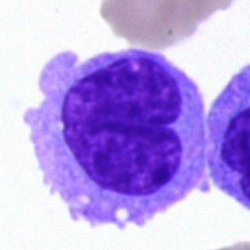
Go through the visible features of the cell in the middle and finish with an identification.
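Deep notch on right side of nucleus, giving a two-lobed look. Cytoplasm pale lilac-blue; rim wider left of nucleus than right. Few small clear round vacuoles near lower edge of cytoplasm. Cell type: monocyte.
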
